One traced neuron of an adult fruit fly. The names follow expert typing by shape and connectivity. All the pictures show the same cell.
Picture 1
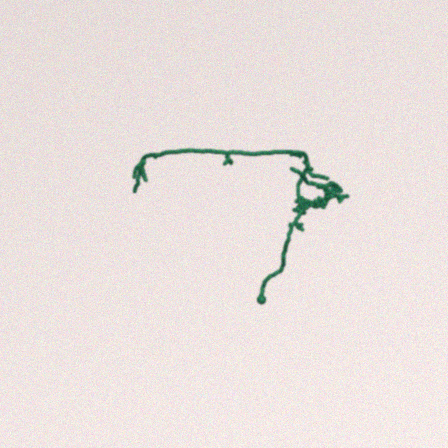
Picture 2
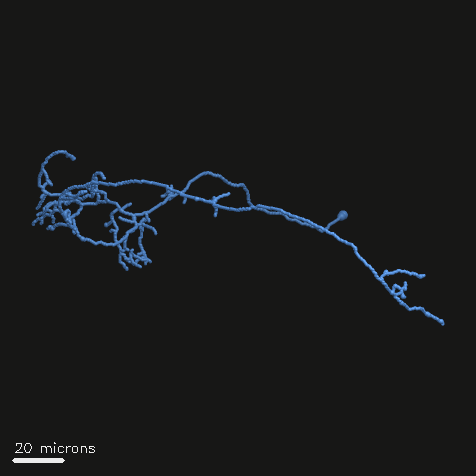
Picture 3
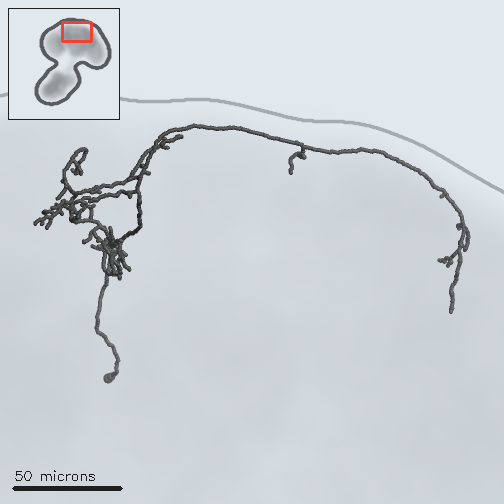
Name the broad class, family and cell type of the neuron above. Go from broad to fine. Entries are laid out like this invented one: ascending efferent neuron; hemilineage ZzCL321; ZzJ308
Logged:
central-brain intrinsic neuron; hemilineage DM4_dorsal; pC1_19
